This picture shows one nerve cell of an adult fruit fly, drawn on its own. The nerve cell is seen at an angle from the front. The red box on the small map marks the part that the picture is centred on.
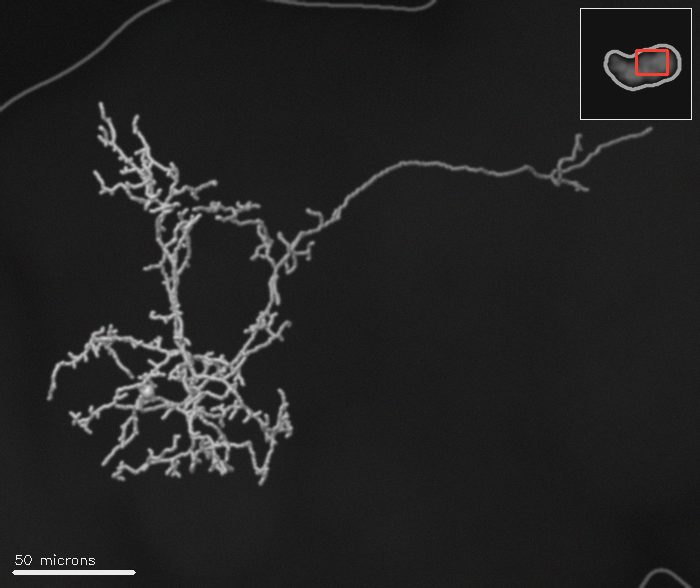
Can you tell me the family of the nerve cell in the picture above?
hemilineage VLPl2_medial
